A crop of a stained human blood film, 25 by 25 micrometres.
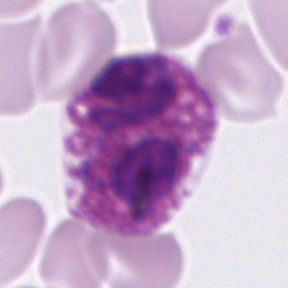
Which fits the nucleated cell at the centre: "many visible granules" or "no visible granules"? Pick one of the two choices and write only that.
Many visible granules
